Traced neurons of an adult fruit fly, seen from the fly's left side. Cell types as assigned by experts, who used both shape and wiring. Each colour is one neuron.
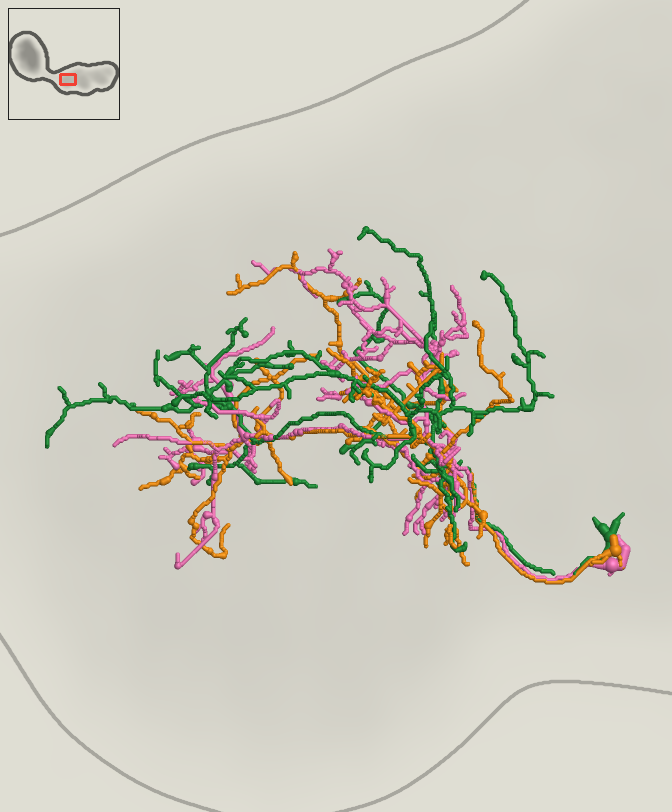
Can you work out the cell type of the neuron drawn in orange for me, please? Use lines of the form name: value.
cell type: IN21A082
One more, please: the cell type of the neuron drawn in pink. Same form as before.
cell type: IN21A109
